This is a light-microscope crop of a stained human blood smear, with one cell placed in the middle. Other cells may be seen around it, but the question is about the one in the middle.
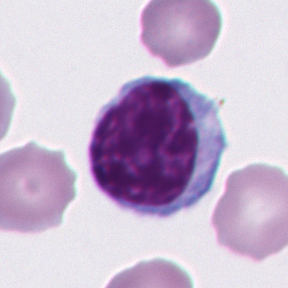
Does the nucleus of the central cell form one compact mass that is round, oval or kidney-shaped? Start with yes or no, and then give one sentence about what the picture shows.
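Yes. The nucleus is round to oval without any indentation.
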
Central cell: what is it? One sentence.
The middle cell in this particular crop is a typical lymphocyte.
